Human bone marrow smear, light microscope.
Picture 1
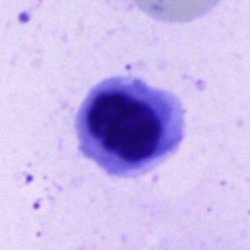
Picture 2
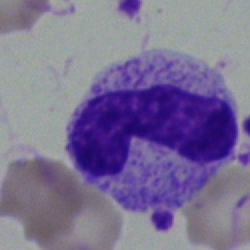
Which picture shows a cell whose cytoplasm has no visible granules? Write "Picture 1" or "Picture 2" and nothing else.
Picture 1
